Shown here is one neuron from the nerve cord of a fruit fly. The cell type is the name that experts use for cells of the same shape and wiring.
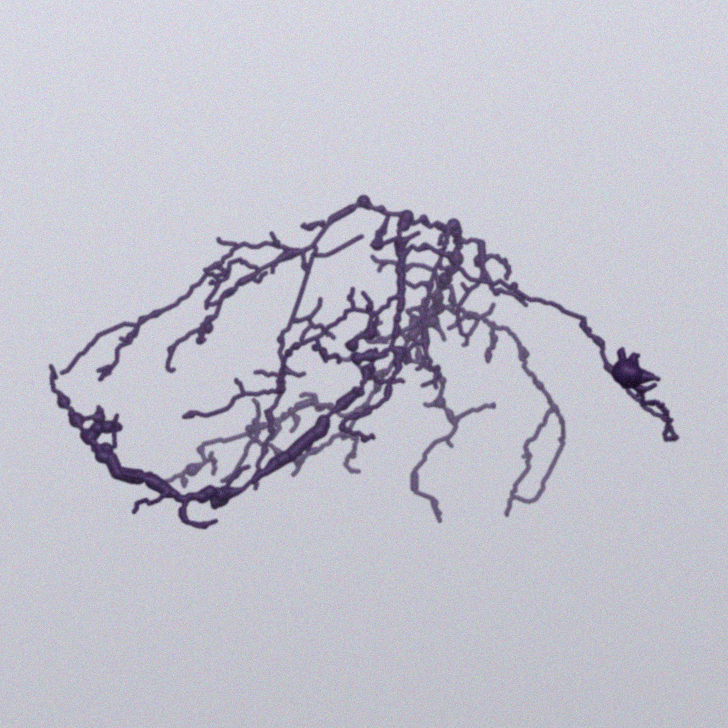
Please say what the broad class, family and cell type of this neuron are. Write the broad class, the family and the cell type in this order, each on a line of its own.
nerve-cord intrinsic neuron
hemilineage 14A
IN14A051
